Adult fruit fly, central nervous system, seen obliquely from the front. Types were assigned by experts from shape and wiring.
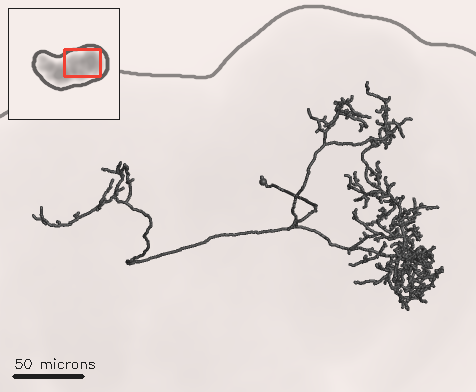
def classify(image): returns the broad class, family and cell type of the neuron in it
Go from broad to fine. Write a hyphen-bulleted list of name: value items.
- broad class: central-brain intrinsic neuron
- family: hemilineage VLPl&p2_posterior
- cell type: AVLP504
